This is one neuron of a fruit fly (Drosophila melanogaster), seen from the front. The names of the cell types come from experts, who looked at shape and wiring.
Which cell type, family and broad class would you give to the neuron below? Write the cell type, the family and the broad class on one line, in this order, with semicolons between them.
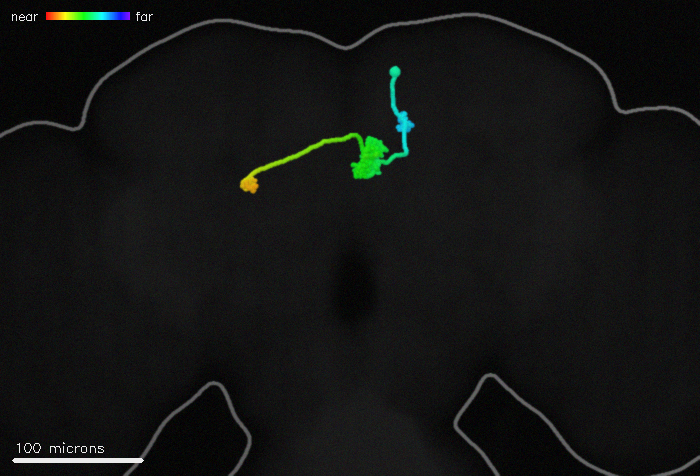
PFR_a; class CX; central-brain intrinsic neuron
